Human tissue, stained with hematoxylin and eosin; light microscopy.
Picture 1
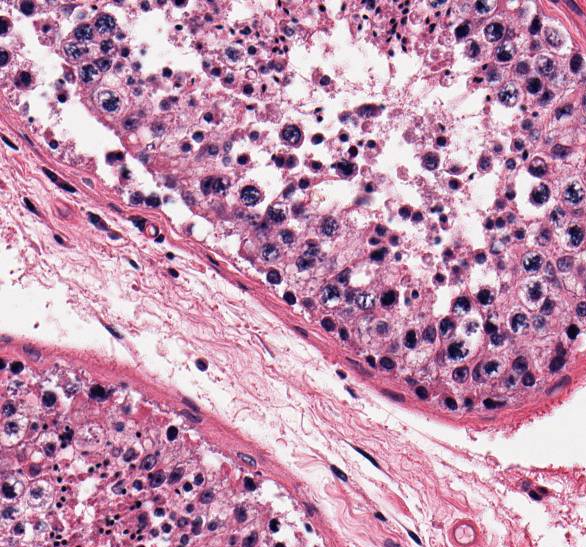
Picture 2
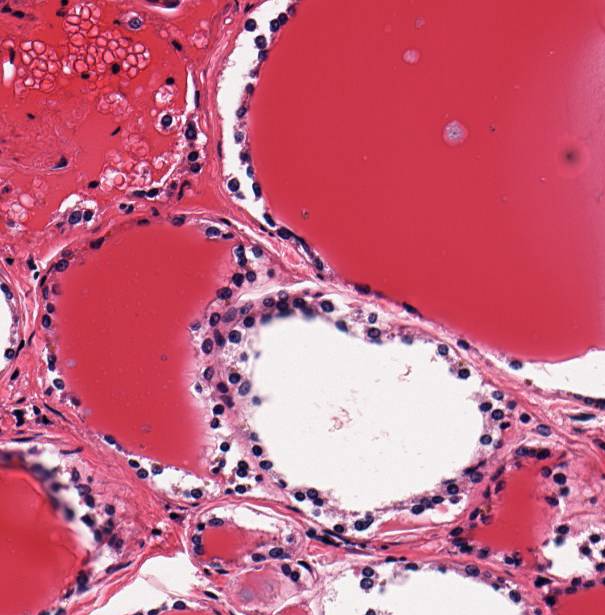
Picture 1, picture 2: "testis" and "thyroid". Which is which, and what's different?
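Picture 1: testis. Picture 2: thyroid. Testis: two tubule cross-sections, a large one upper right and a partial one lower left, divided by a diagonal band of connective tissue. Tubule epithelium many cell layers thick, with large round cells carrying big round nuclei of coarse, clumped chromatin in the middle layers and small, dense, dark round nuclei gathered toward the inner side.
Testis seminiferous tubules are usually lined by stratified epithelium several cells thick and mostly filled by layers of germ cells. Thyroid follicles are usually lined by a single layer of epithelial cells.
Thyroid: rounded follicles of varying size set close together, each lined by one layer of low cuboidal to flattened cells with small, round, dark-staining nuclei. Red blood cell cluster in the upper left corner.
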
